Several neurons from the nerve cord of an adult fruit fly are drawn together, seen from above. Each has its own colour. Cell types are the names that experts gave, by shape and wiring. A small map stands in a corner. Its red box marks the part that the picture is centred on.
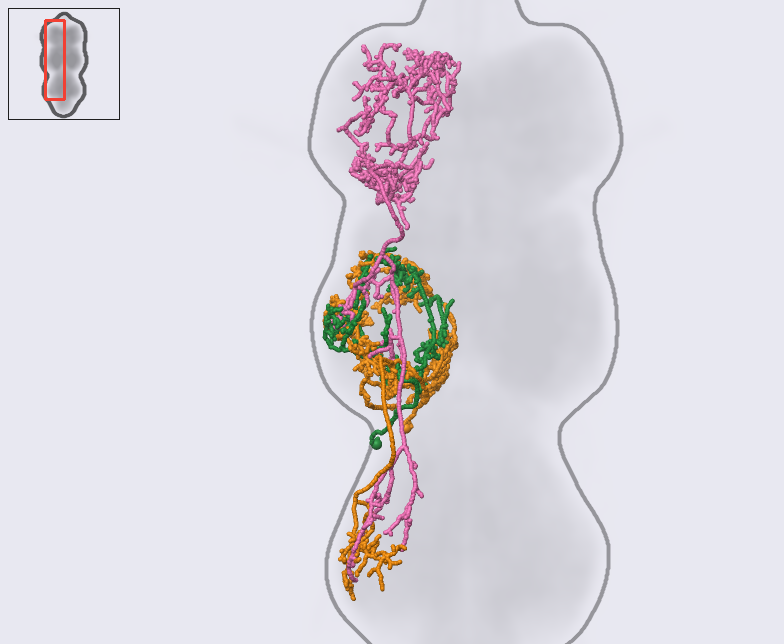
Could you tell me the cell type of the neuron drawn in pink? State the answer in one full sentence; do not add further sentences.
On the level of cell type, this neuron is IN12A011.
